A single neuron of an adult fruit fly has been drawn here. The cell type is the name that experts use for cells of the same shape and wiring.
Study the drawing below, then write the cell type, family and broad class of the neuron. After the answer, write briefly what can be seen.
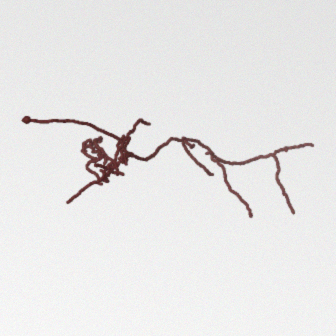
The cell type is LHPV6f1. The family is hemilineage LHp2. It is a central-brain intrinsic neuron. As drawn here it is more than twice as wide as it is tall.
